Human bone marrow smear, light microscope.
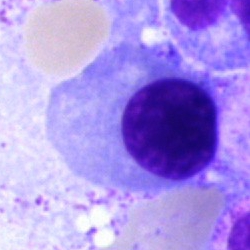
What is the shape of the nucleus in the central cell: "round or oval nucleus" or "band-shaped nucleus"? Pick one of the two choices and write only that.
Round or oval nucleus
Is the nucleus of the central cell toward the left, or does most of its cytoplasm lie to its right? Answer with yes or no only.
No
